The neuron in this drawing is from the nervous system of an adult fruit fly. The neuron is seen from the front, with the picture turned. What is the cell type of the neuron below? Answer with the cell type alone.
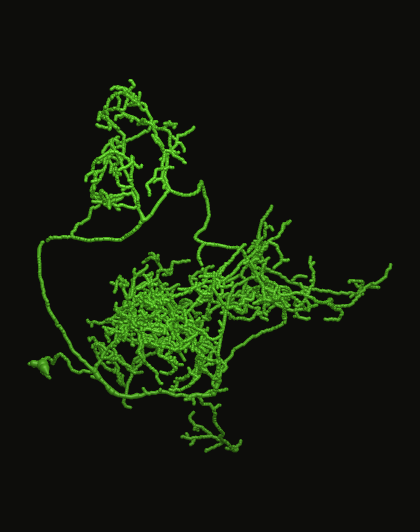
CRE107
